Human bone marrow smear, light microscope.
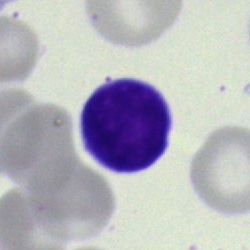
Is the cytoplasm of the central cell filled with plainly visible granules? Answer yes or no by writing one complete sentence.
No, no granules can be seen in the cytoplasm of this cell.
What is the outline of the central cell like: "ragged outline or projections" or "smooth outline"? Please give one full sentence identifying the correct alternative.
There is a smooth outline around this cell, free of projections.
